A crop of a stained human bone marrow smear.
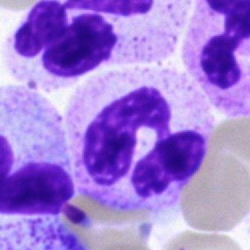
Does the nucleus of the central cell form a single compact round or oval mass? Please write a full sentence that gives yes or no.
No, the nucleus takes the form of a curved band with no separate lobes.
